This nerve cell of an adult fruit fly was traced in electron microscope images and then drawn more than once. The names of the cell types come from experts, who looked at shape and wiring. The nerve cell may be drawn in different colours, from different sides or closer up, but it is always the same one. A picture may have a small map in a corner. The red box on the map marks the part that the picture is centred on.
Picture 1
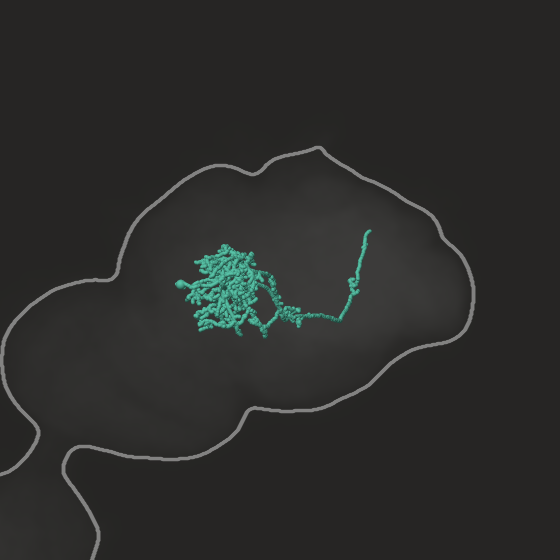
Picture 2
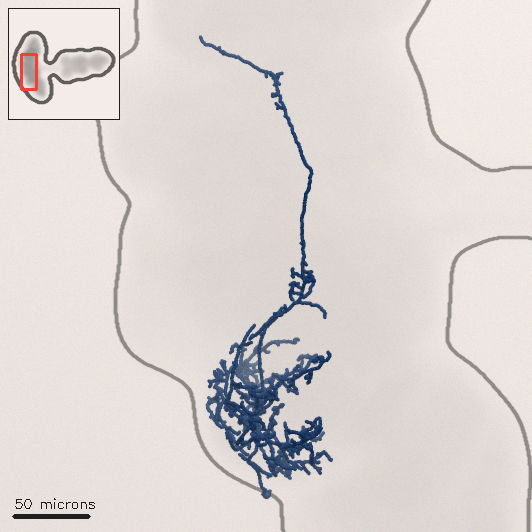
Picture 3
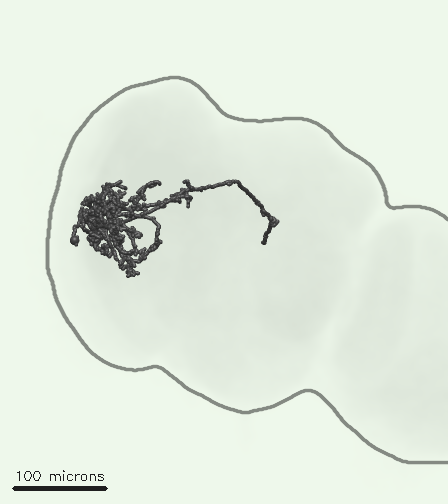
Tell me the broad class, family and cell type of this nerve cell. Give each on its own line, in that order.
central-brain intrinsic neuron
hemilineage VLPl2_medial
CB3683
